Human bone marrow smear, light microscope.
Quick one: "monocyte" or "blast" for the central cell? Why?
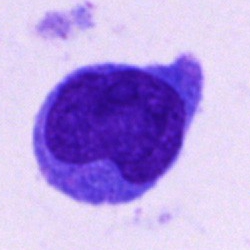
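This is a blast. Look at how much of the cell the nucleus takes up: it fills most of it.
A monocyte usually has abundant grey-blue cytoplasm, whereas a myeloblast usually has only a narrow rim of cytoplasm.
With the nucleus filling most of the cell, there is no abundant cytoplasm here, and that sets this blast apart from a monocyte. The nucleus also has a notch indenting its lower edge, and the chromatin looks finely stippled rather than coarsely clumped. The widest band of cytoplasm lies below the nucleus.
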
